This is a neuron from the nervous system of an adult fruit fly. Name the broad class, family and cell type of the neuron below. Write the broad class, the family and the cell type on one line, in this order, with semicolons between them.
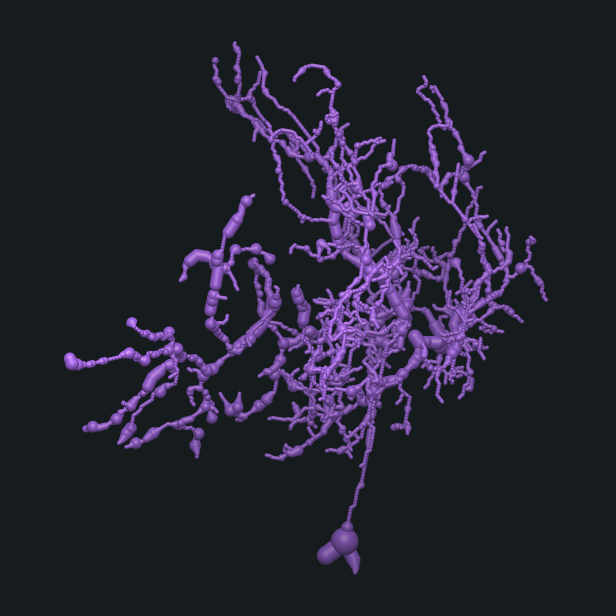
central-brain intrinsic neuron; hemilineage TRdl_b; GNG165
